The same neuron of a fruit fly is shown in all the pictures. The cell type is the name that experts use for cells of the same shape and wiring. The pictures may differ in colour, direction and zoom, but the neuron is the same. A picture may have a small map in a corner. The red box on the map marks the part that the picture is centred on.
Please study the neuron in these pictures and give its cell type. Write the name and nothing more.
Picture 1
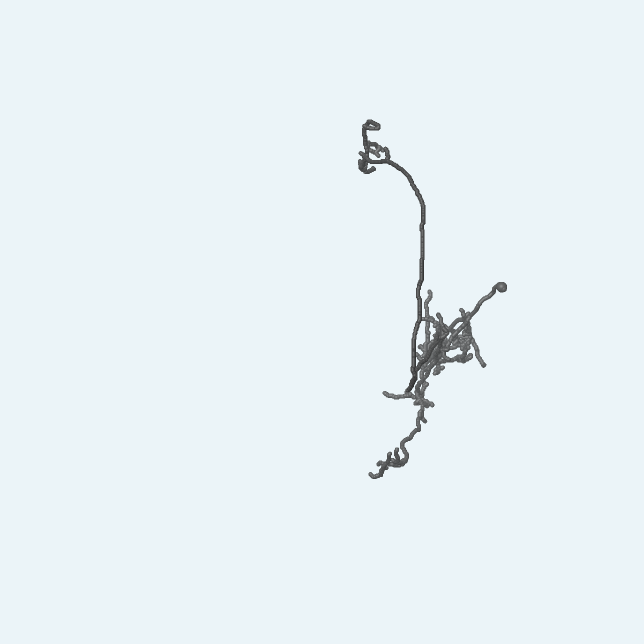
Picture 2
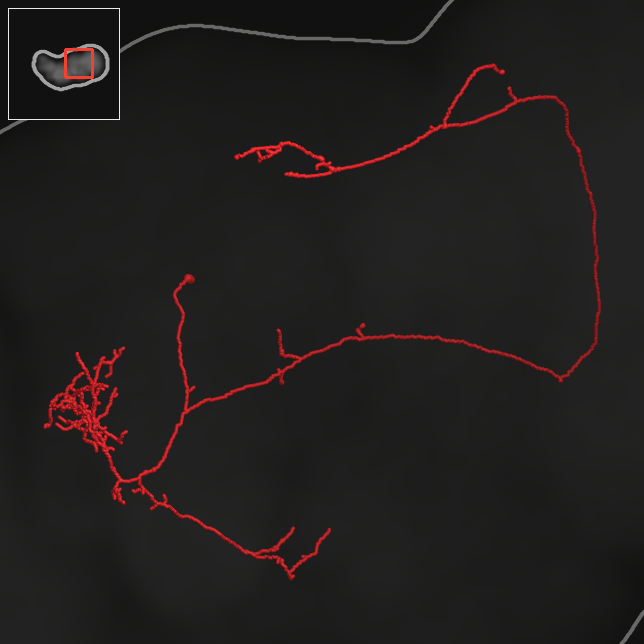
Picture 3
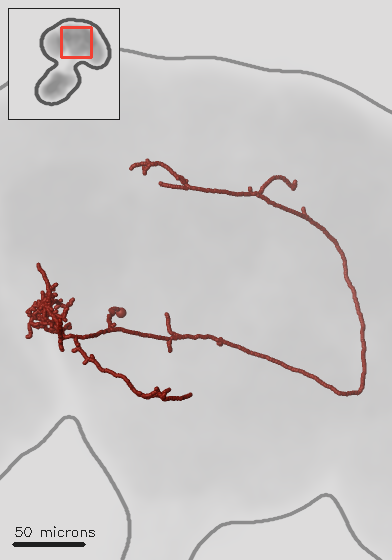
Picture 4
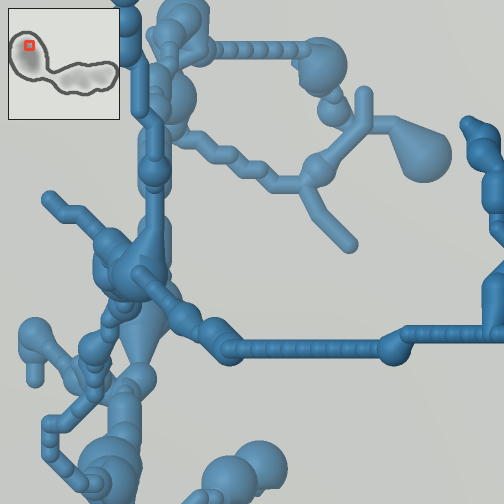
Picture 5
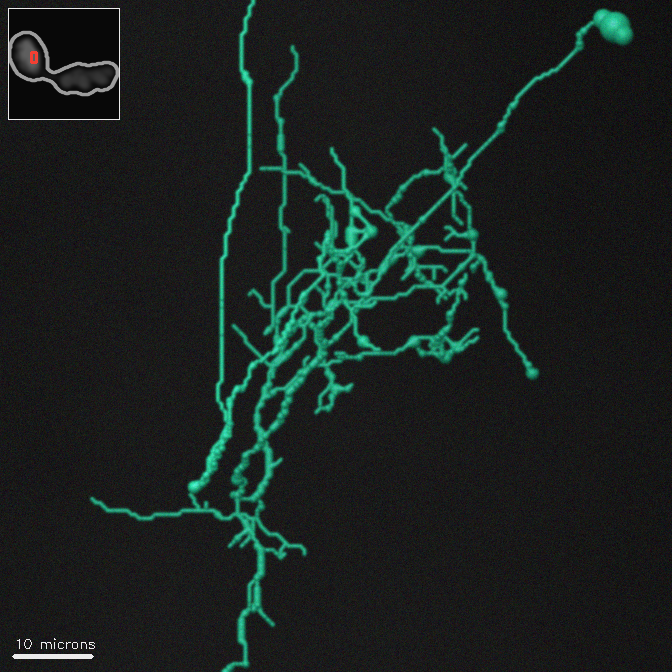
WED143_d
